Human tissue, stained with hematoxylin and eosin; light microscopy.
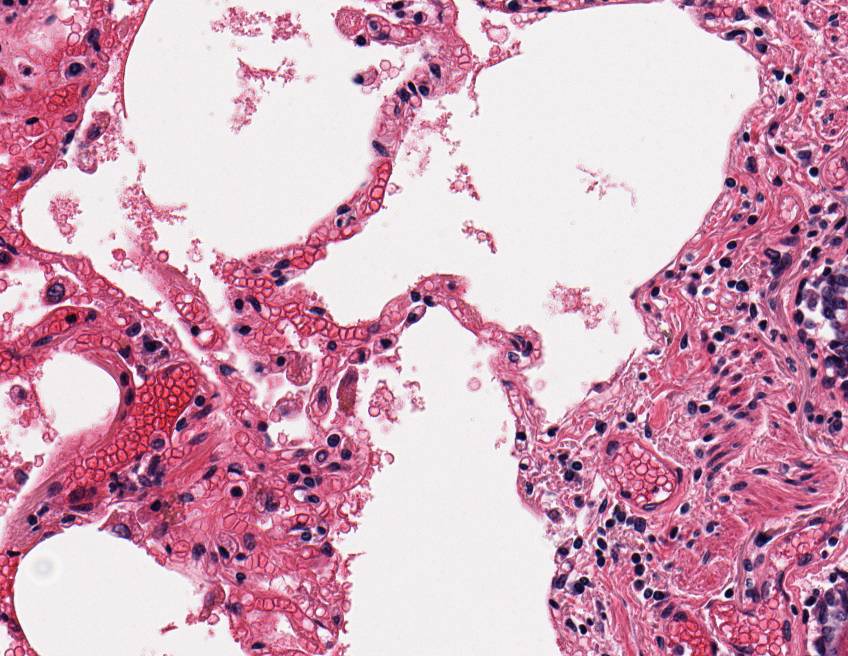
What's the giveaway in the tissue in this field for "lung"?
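This is lung, and the first thing I notice is the upper and central part of the field: large empty spaces, each separated from the next by thin walls.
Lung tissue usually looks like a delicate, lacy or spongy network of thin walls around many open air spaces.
So that part goes with the name. Looking into those thin walls, I can see capillaries packed with red blood cells, and at the left edge, just below the middle, a larger vessel is crowded with them as well. The right side is another matter: it is denser tissue, with many small round dark nuclei scattered in pink fibrous stroma, and it lacks that open, lacy look.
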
